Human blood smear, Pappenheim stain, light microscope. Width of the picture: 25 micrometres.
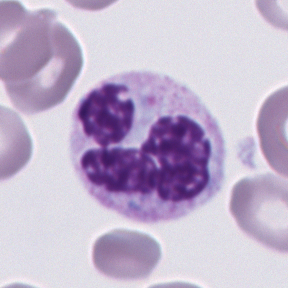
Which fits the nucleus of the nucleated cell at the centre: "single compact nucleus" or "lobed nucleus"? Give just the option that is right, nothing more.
Lobed nucleus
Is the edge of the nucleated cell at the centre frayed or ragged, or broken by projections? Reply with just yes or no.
No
